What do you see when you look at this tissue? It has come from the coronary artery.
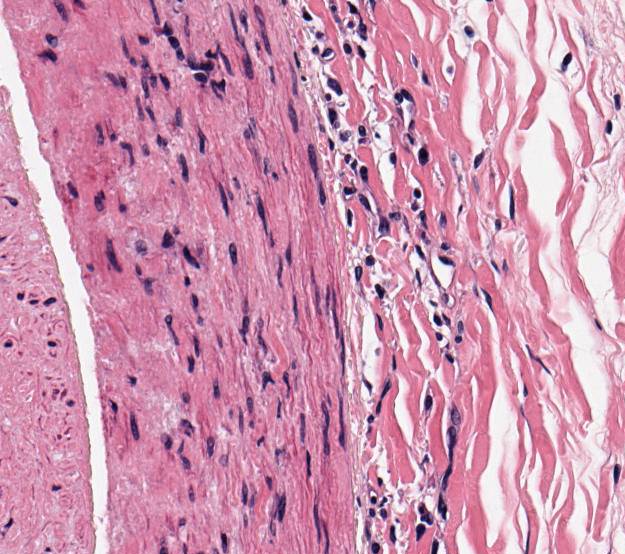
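Bands run top to bottom: a narrow left-edge strip, a dense central band, a looser wavy right zone. Central nuclei are dark, elongated and aligned with the fibres. Small dark nuclei crowd the central–wavy border. Far right, nuclei are sparse among collagen bundles.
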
